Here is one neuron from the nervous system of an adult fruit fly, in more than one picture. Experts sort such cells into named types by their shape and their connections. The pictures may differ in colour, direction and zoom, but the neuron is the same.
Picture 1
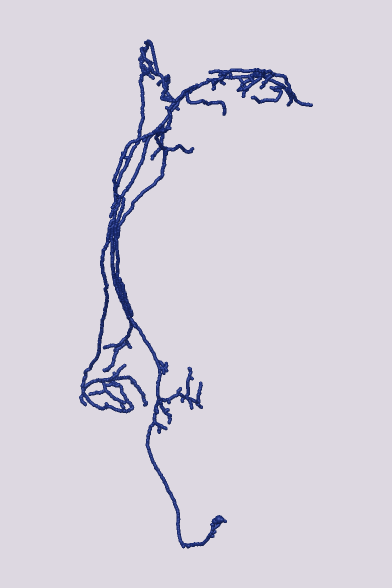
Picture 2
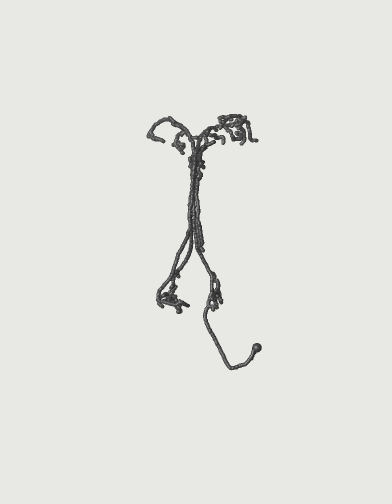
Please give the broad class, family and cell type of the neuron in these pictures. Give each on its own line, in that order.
central-brain intrinsic neuron
hemilineage TRdm
SMP741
